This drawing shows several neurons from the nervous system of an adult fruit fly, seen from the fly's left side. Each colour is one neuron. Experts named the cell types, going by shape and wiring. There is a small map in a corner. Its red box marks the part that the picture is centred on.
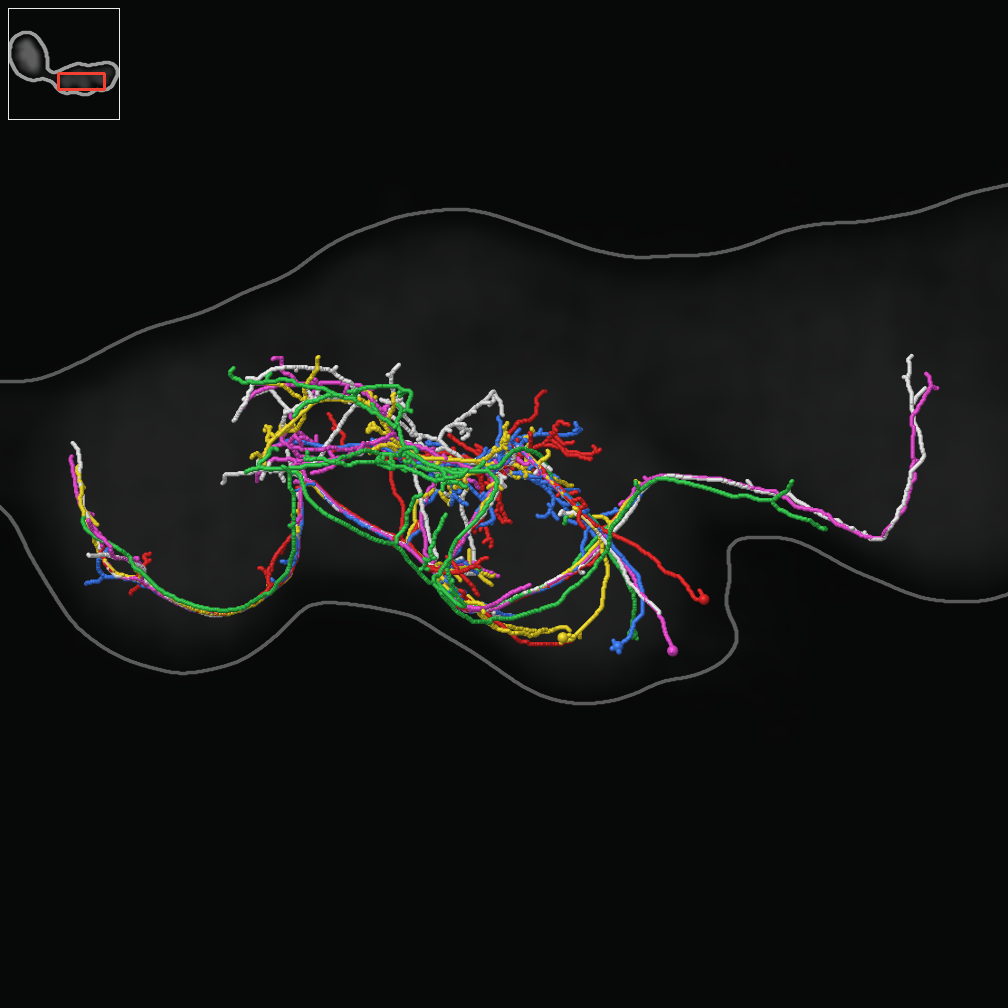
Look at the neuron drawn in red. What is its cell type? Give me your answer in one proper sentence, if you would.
For this neuron, the cell type is IN12B079_d.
